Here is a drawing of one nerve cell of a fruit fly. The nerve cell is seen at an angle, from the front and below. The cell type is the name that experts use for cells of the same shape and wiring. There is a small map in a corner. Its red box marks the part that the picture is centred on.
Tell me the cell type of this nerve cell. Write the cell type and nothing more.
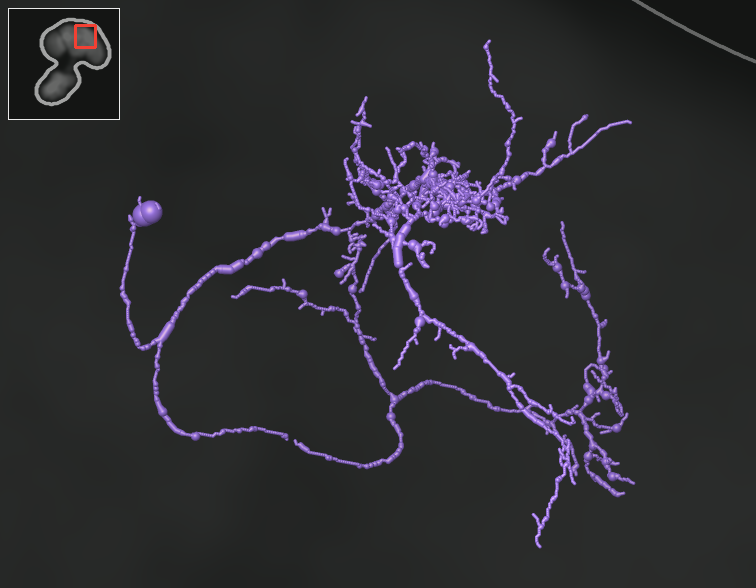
SIP081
